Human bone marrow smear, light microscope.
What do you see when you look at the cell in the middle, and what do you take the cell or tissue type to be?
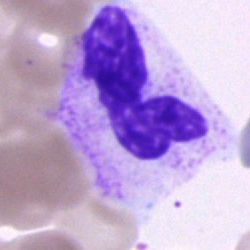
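The nucleus is folded into two lobes joined by a narrow waist and sits toward the top of the cell, leaving a wider band of cytoplasm below. Its chromatin is dark purple with scattered paler patches, not uniformly solid. Fine purple granules are scattered throughout the cytoplasm. This is a band neutrophil.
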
